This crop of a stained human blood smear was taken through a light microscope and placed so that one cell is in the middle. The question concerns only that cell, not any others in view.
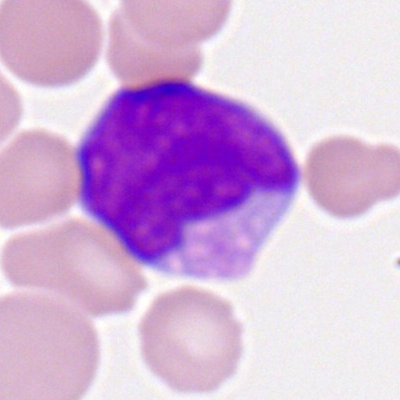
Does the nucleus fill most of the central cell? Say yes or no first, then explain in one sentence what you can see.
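Yes. The nucleus fills most of the cell.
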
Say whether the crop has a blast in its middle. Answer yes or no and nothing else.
yes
